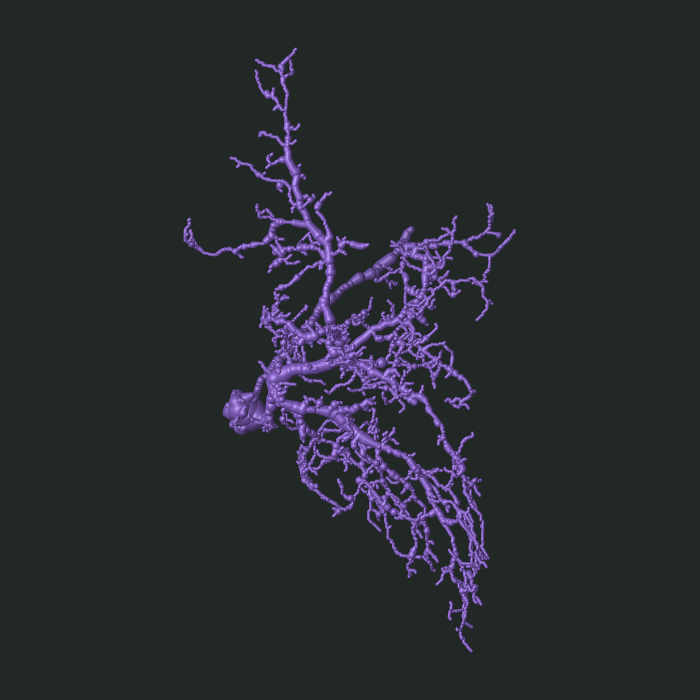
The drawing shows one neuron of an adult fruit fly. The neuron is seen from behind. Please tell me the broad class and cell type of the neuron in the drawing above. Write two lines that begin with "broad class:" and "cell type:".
broad class: motor neuron of the brain
cell type: PS349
